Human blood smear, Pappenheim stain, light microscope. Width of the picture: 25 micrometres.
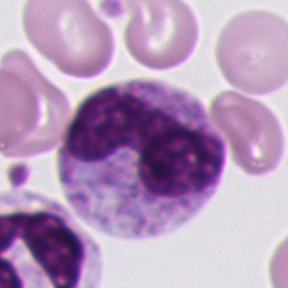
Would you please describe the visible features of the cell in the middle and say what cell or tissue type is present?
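See how the nucleus curves, two broad lobes joined together, lying across the upper half of the cell with most of the cytoplasm below it. That cytoplasm is plentiful and pale lilac, with fine purple granules scattered all through it. So, a band neutrophil.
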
